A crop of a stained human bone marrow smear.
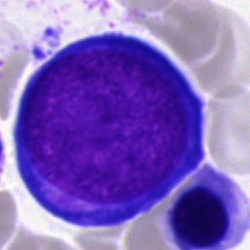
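Proerythroblast at the centre of a stained human bone marrow smear. Notice the round, smooth outline, with no blebs or projections on the surface. The chromatin is fine and evenly spread, without coarse clumps, and a narrow rim of deep blue cytoplasm surrounds the nucleus.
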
